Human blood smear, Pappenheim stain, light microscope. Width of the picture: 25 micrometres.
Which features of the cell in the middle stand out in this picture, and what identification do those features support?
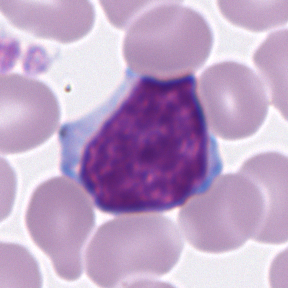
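Start at the edge: the outline is irregular, pushed in by the crowding red cells. The cell is about 14 micrometres across, and its single unlobed nucleus fills about 80% of its area. Notice the dark purple, coarsely clumped chromatin with paler patches between. The cytoplasm is a scant pale sky-blue rim, widest on the left. This is a typical lymphocyte.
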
